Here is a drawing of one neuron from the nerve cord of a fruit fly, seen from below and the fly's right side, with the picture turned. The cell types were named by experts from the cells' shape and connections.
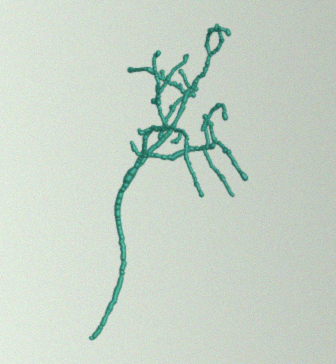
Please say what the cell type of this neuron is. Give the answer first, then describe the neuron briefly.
It is of cell type SNpp10. Its broad class is sensory neuron entering the nerve cord. The drawing shows no cell body. In this view it is taller than it is wide.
